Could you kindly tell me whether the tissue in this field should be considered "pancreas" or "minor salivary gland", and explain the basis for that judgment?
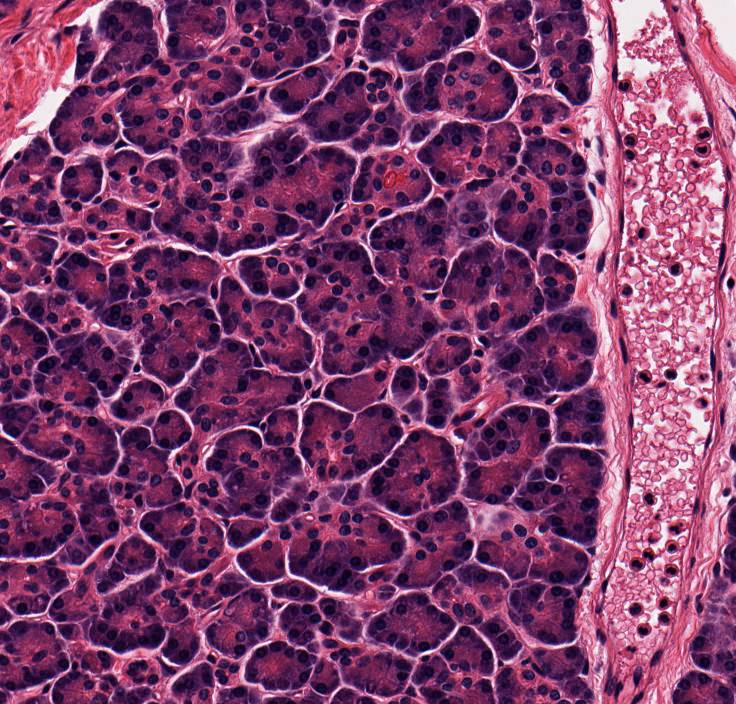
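This is pancreas. First, closely packed rounded acini fill the left and centre, round dark nuclei at their basal edge. Second, their cytoplasm is pink-red centrally and deeper purple basally, not pale and foamy.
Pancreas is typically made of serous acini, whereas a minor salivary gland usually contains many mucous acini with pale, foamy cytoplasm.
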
